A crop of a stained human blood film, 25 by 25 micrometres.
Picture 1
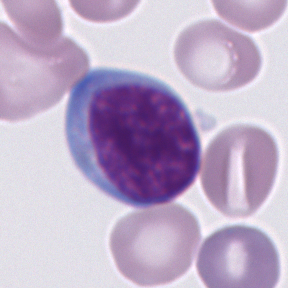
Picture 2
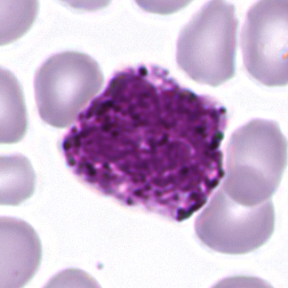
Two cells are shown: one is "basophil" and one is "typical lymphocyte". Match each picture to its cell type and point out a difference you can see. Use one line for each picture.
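Picture 1 is a typical lymphocyte. The cytoplasm shows no visible granules.
Picture 2 is a basophil. The dark granules are most crowded along the edge of the cell.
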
